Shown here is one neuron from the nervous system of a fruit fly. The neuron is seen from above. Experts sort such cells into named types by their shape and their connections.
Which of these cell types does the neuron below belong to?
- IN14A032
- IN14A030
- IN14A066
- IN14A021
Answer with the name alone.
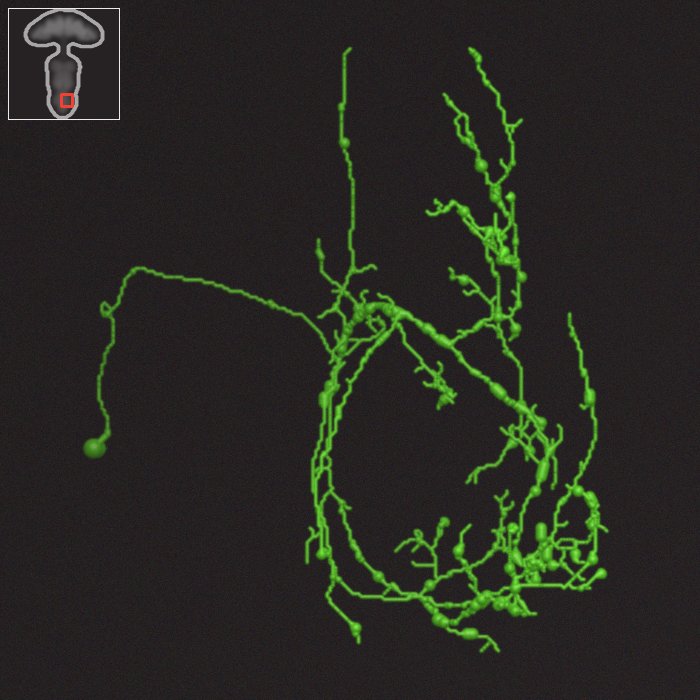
IN14A032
